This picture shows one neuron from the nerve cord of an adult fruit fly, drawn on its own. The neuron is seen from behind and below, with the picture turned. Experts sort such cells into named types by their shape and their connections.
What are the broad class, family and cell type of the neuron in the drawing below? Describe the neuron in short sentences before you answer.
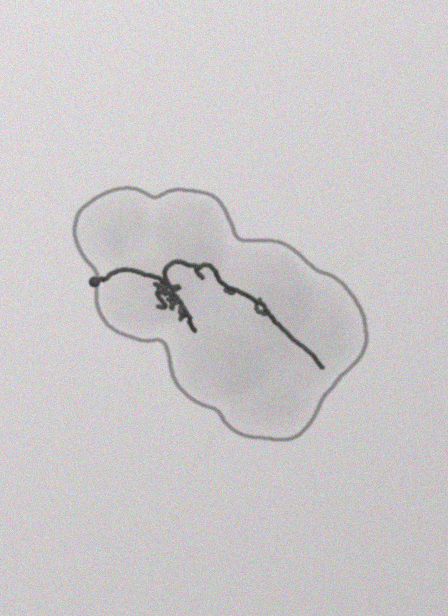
As drawn here it is wider than it is tall. This is an ascending neuron. The family is hemilineage 07B. It is of cell type AN07B100.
